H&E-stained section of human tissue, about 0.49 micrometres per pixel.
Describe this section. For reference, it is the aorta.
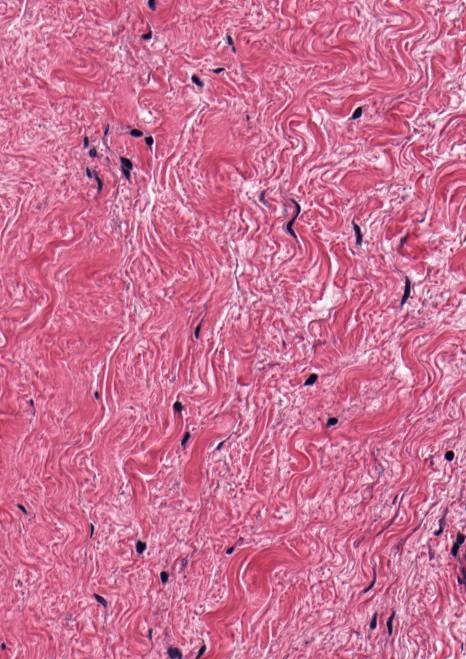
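Across the field, pink collagen bundles take up all the space, and no epithelium is present. The bundles are wavy and run in haphazard, varied directions. Sparse cells lie singly among them. Their nuclei are small, slender and darkly stained, many wavy or comma-shaped.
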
